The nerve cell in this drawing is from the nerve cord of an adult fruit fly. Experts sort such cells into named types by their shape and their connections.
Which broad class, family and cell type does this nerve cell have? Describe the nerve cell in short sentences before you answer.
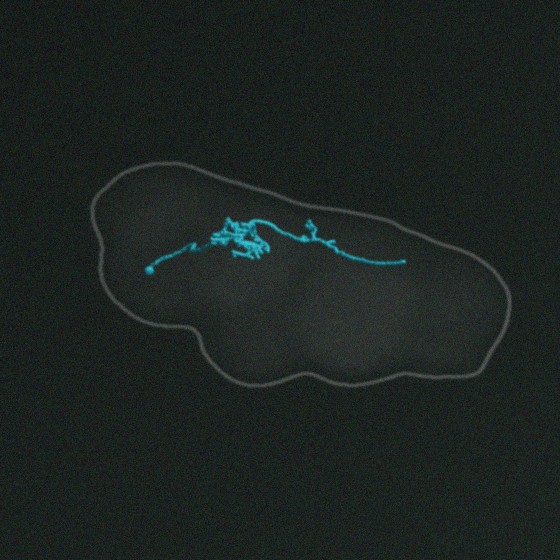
As drawn here it is more than twice as wide as it is tall. This is a nerve-cord intrinsic neuron. Its family is hemilineage 06A. Its cell type is IN06A125.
